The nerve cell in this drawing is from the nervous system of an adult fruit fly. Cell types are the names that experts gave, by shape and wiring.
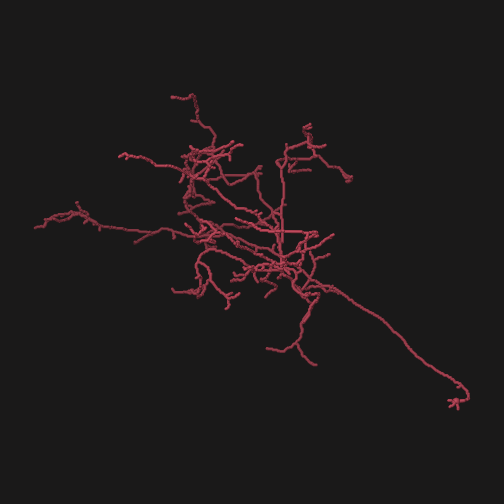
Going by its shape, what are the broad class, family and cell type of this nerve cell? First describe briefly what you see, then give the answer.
Its cell body lies at the lower right of the picture. The picture shows dozens of branch ends. It is a nerve-cord intrinsic neuron. Its family is hemilineage 12A. It is of cell type IN12A059_g.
